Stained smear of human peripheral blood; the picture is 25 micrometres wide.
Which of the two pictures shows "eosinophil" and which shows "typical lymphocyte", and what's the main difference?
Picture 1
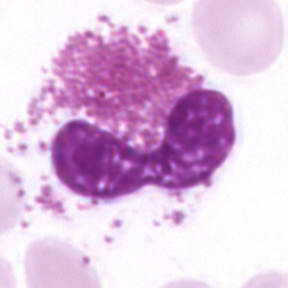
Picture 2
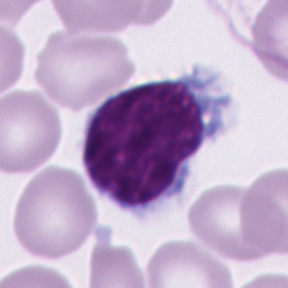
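The eosinophil is in picture 1; the typical lymphocyte is in picture 2.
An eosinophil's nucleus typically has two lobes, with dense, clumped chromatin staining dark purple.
In picture 1 the two lobes lie across the lower half of the cell; their chromatin is dense and dark purple, broken by small pale spots, and neither lobe shows a nucleolus.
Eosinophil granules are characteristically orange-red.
Here the cytoplasm is packed with many coarse, round granules of even size, reddish-pink in colour, massed above the lobes.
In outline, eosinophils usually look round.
This cell, about 17 micrometres across, has no sharp border, and loose granules lie scattered outside the main mass, mostly to the left and below.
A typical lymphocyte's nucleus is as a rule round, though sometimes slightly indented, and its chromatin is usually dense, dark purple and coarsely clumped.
The nucleus in picture 2 is oval and fills about 80% of the cell's area; its chromatin is dense and deep purple throughout, with no nucleolus visible. Its pale blue cytoplasm contains no visible granules, in contrast to the packed granules of the eosinophil. Fine, hair-like cytoplasmic projections fringe the lymphocyte, most prominent on its upper right side; its left border is smooth and its right border ragged.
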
